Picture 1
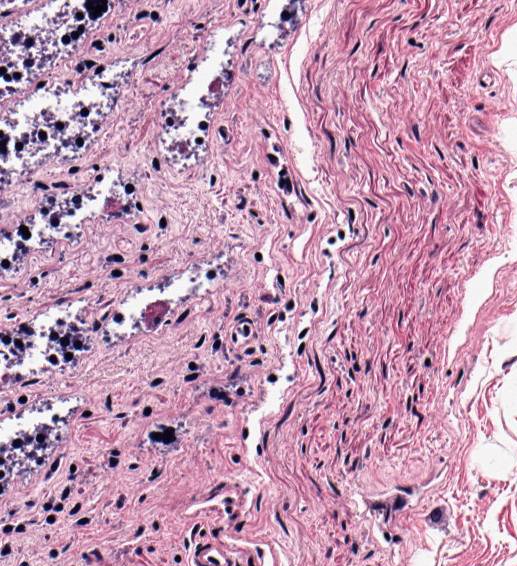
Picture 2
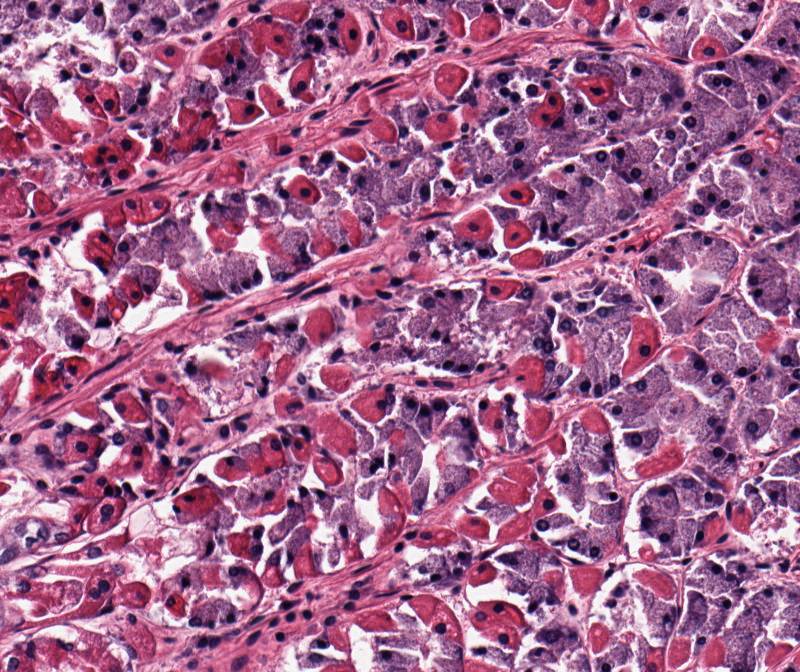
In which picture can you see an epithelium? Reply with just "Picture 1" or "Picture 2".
Picture 2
